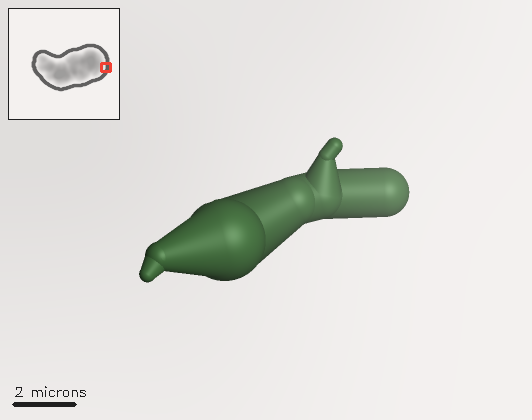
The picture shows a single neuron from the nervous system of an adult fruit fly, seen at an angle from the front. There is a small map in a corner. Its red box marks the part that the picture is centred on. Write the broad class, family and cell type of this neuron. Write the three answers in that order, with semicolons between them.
photoreceptor or other optic-lobe sensory neuron; class visual; R1-R6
